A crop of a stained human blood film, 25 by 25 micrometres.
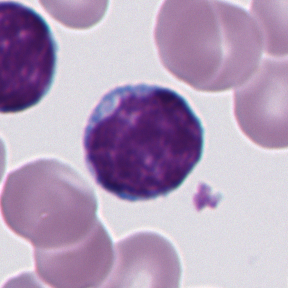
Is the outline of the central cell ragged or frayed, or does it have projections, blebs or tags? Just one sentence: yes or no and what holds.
No, the border of this cell is smooth instead of ragged.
